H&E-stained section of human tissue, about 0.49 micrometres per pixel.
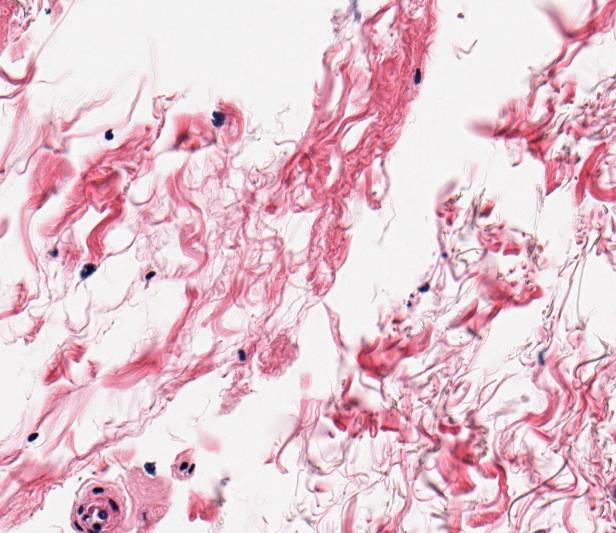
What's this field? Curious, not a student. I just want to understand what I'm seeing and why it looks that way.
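Dermis is the tissue here. Checking texture first, loose, pink-staining fibrous connective tissue runs throughout.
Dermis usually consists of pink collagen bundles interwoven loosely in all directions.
Checking cells next, nuclei are sparse and widely scattered, each small, dense and darkly stained.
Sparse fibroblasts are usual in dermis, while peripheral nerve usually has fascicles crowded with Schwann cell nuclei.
Checking the fibres last, the eosinophilic collagen bundles are wavy rather than straight.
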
